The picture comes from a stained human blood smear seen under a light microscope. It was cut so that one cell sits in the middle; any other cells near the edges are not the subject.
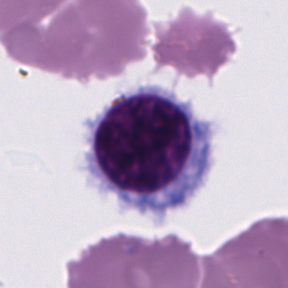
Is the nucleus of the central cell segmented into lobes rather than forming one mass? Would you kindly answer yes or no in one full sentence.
No, the nucleus of the cell is a single undivided, compact round, oval or kidney-shaped mass.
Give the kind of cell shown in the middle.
hairy cell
